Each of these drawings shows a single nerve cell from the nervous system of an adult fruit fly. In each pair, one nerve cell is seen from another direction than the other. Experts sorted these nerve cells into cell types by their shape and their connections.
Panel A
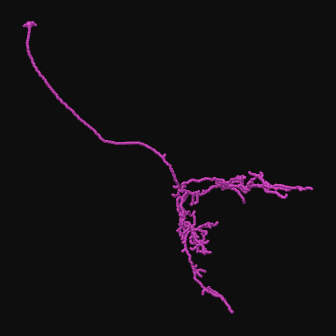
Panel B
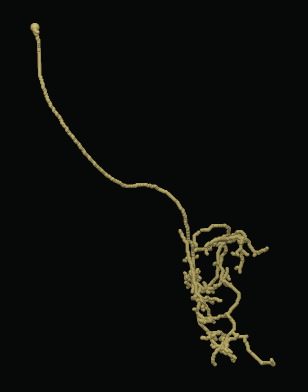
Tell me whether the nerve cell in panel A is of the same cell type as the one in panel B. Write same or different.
same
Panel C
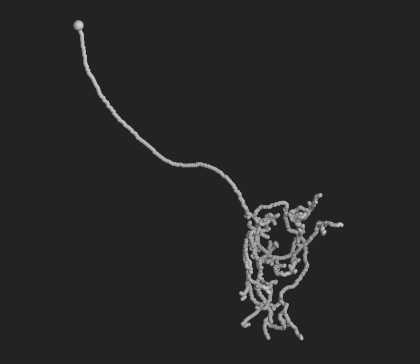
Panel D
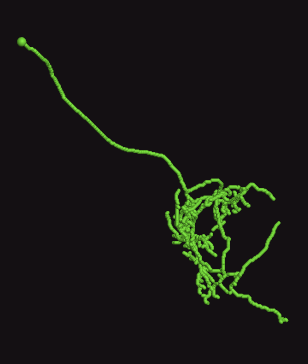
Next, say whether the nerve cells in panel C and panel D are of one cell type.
same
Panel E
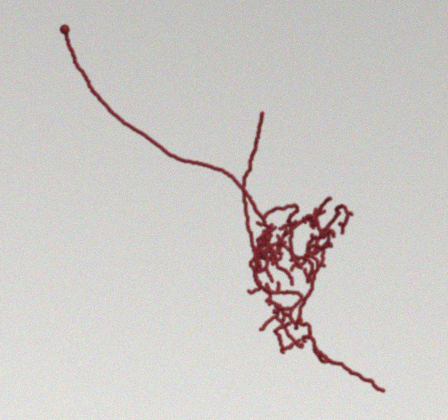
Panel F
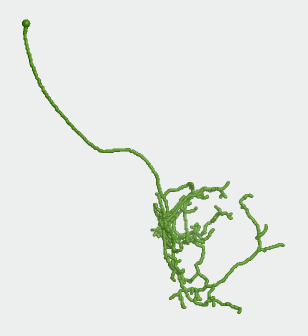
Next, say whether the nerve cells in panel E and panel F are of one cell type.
same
